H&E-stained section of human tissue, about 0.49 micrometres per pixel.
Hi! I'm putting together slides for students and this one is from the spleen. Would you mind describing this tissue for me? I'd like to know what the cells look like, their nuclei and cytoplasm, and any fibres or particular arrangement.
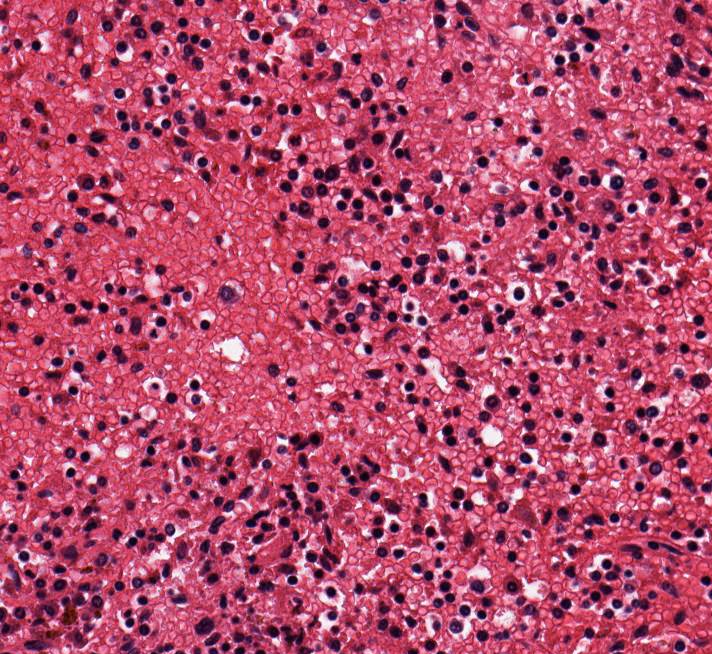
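Nucleated cells sparser in a broad band across upper left and centre than in lower part of field. Some dark nuclei within small clear halos, standing out against red background. A few brown pigment granules at lower left edge. No epithelium, glands or fat cells seen anywhere.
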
